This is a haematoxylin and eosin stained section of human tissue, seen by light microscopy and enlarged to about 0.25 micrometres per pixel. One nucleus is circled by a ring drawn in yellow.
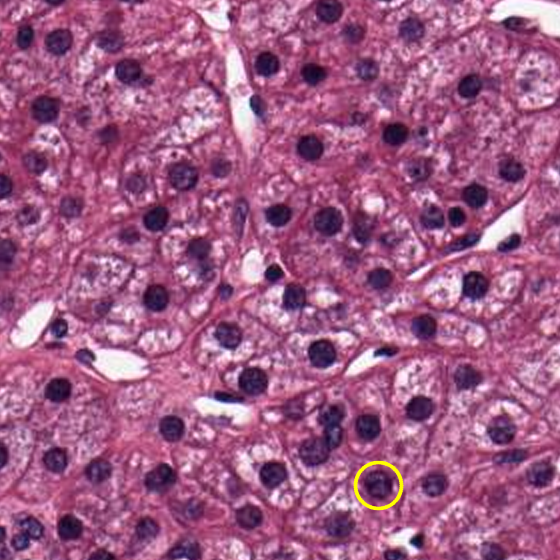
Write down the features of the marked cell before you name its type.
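The nucleus is round with a smooth outline, darkly stained, and about the same size as the nuclei of the neighbouring cells. The nucleus sits roughly in the middle of the cell, with cytoplasm on all sides. The cell is packed among similar polygonal cells with pale, bubbly cytoplasm, and a narrow vessel lumen containing a flattened dark nucleus lies just below and to the right. The marked nucleus belongs to an adrenal cortical cell.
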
